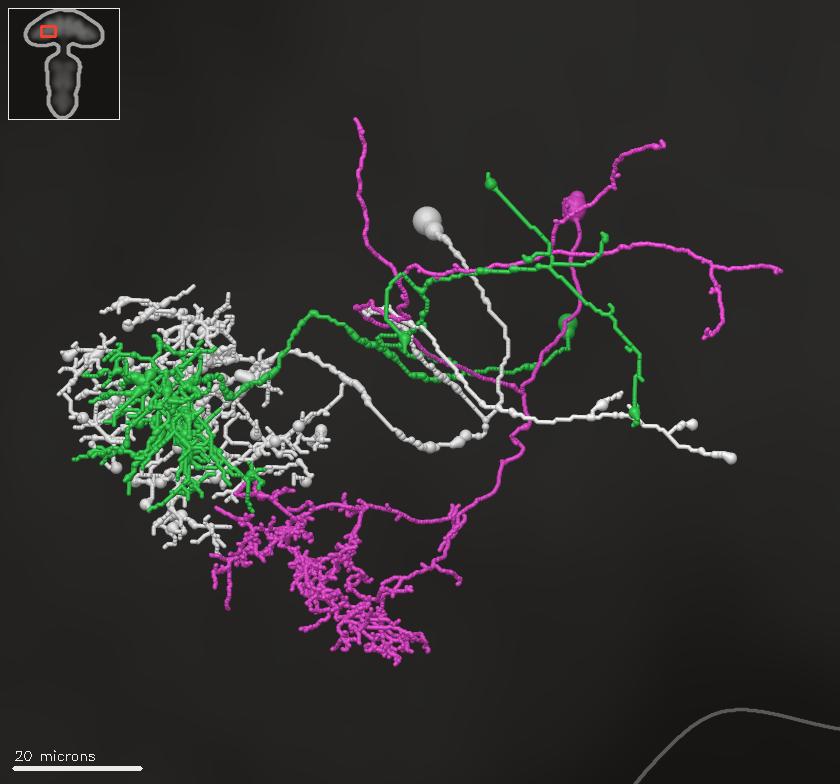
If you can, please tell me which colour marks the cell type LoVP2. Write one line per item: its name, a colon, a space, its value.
colour: magenta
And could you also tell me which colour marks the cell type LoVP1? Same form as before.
colour: green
